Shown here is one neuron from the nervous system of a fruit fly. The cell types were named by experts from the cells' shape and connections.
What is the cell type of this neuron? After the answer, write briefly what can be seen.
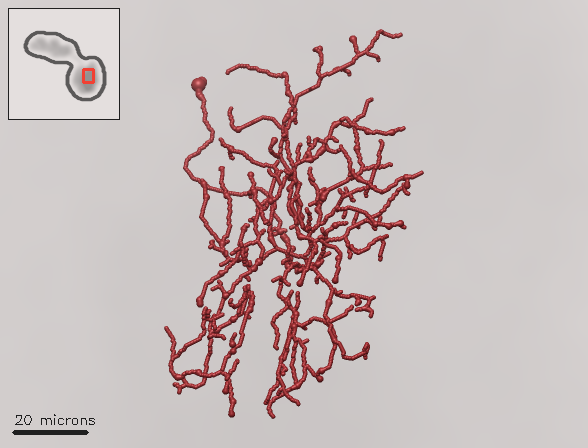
Its cell type is Li19. Its broad class is optic-lobe intrinsic neuron. From top to bottom in the picture it spans about 110 microns. Dozens of branch ends can be seen.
